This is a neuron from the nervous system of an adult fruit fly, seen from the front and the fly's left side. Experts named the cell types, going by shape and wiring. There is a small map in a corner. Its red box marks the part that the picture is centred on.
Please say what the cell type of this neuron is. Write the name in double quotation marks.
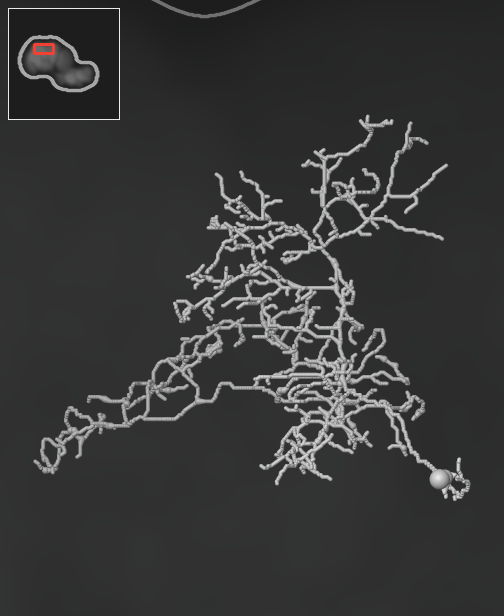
"FB6X"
